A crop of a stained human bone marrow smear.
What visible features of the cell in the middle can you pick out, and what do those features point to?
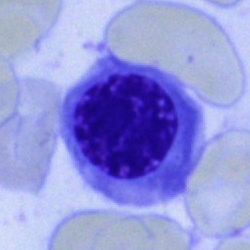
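The outline is somewhat angular, its sides flattened rather than forming a smooth circle. The cytoplasm stains blue and forms a rim that is wider on the right and lower sides than on the upper left. Chromatin is dark purple and coarsely clumped. This cell is an erythroblast.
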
